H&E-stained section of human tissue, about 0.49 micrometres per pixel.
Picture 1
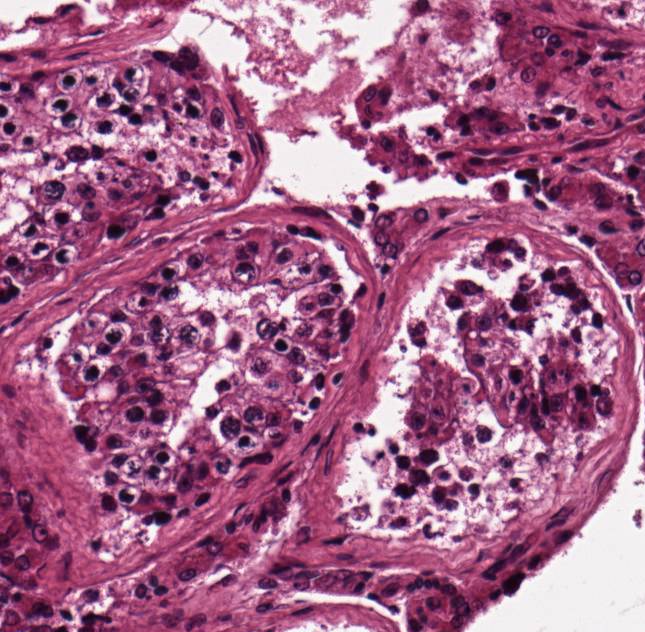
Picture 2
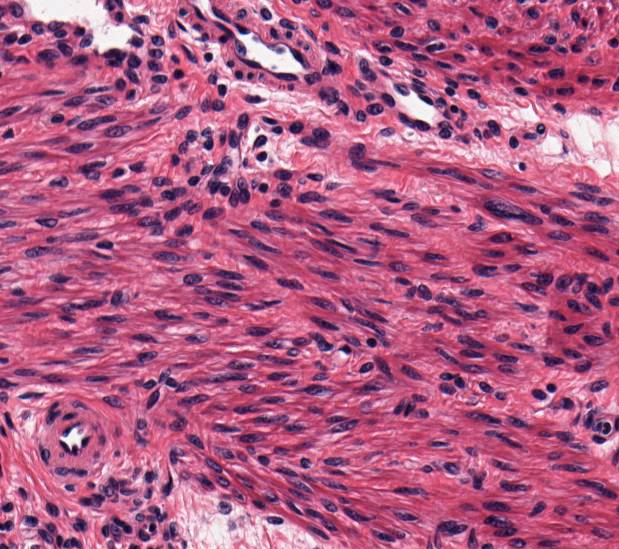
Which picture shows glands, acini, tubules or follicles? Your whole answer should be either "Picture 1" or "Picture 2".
Picture 1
